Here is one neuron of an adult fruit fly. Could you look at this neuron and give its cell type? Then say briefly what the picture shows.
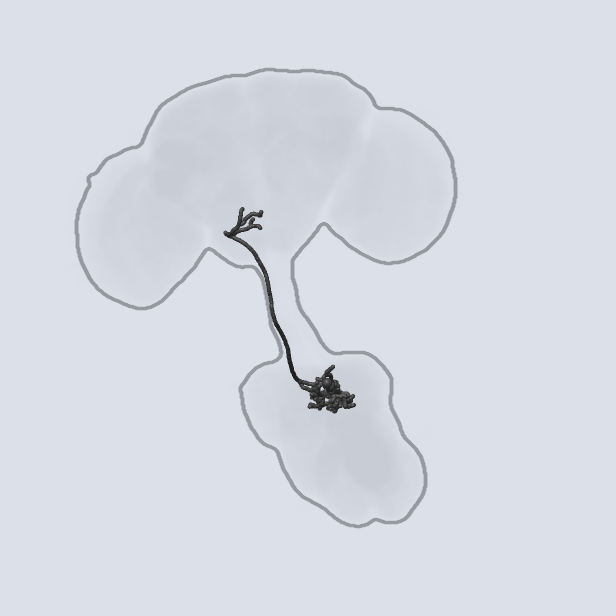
Its cell type is AN07B070. Its broad class is ascending neuron. Its cell body lies in the middle of the picture. In this view it is taller than it is wide.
